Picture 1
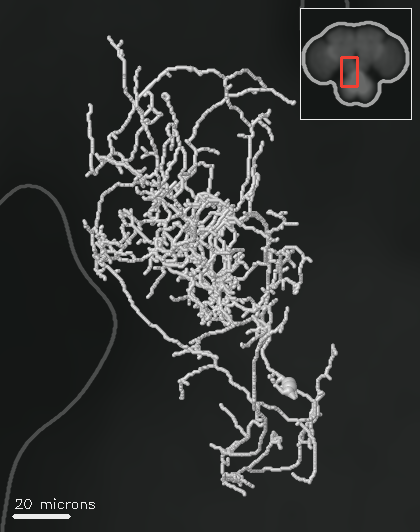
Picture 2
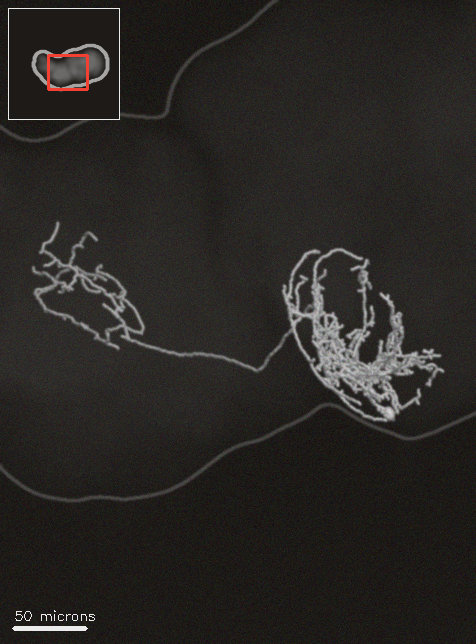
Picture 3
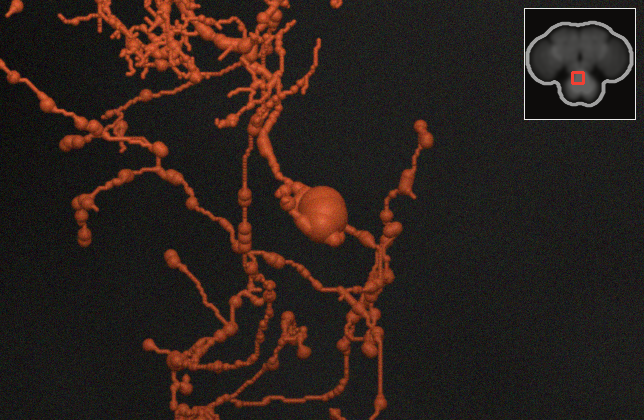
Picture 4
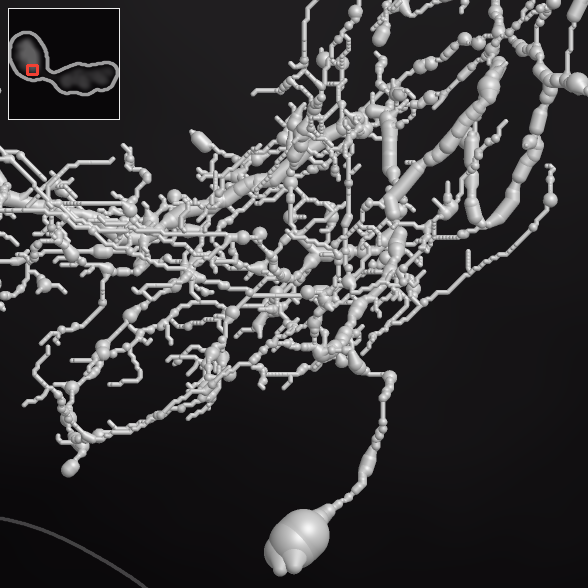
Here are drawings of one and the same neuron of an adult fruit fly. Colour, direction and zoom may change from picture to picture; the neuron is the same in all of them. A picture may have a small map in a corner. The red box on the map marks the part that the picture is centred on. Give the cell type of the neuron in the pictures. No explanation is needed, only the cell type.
DNge008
